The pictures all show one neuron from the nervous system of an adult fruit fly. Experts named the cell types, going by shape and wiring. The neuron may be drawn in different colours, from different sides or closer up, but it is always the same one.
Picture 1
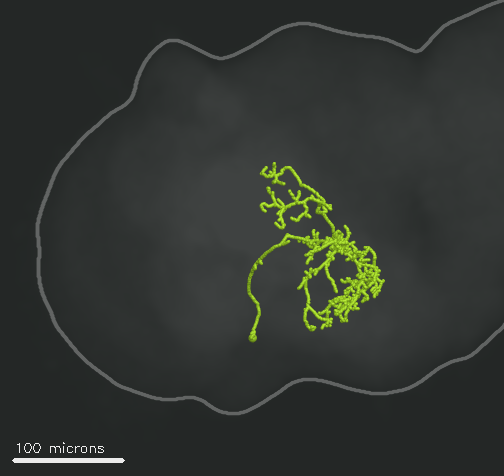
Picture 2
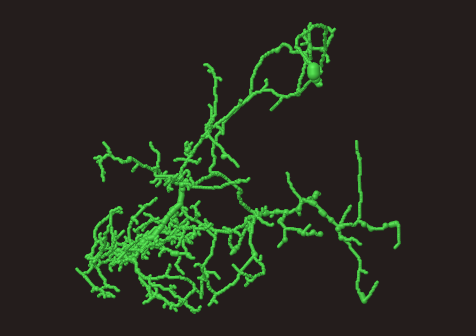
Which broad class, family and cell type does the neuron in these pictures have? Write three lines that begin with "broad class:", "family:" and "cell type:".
broad class: nerve-cord intrinsic neuron
family: hemilineage 06B
cell type: IN06B077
